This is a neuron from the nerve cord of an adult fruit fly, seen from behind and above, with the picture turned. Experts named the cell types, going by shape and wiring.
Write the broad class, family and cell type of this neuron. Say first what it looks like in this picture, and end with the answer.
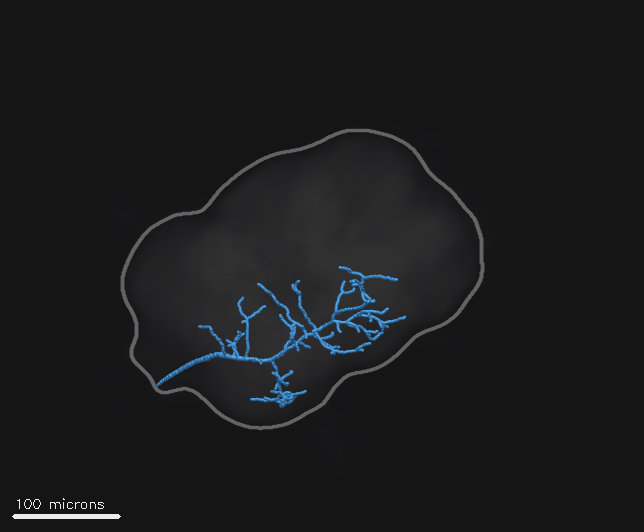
No cell body is drawn. By the scale bar it is about 250 microns wide in this view. It is a descending neuron. The family is DNg. Its cell type is DNg15.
